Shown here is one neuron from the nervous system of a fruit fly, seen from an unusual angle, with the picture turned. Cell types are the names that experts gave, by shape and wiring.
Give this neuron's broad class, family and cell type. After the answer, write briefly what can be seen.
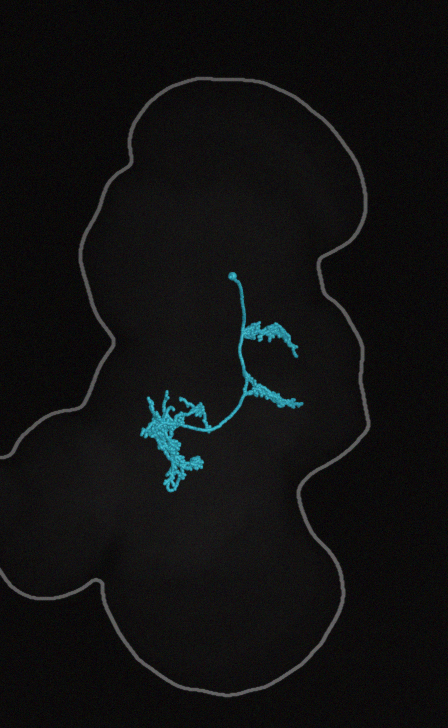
It is a central-brain intrinsic neuron. Its family is hemilineage CREa1_ventral. Its cell type is mAL_m2b. Its cell body lies in the middle of the picture. In this view it is taller than it is wide.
